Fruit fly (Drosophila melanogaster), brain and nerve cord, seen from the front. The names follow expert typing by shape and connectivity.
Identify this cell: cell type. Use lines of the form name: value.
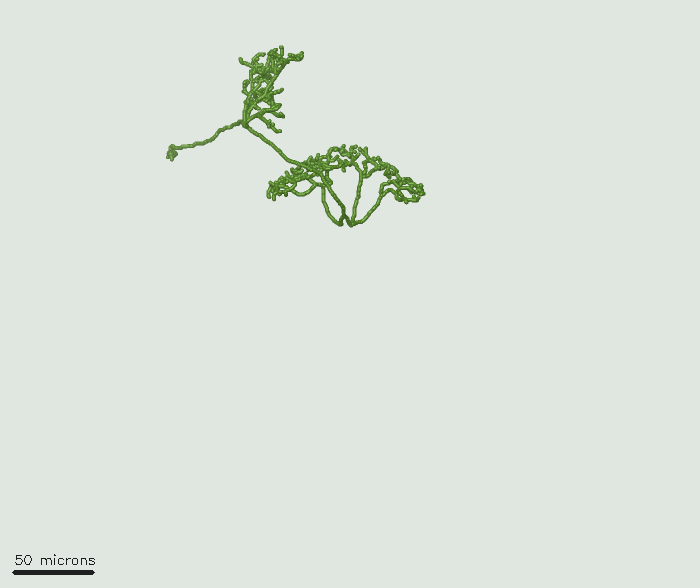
cell type: FB7L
